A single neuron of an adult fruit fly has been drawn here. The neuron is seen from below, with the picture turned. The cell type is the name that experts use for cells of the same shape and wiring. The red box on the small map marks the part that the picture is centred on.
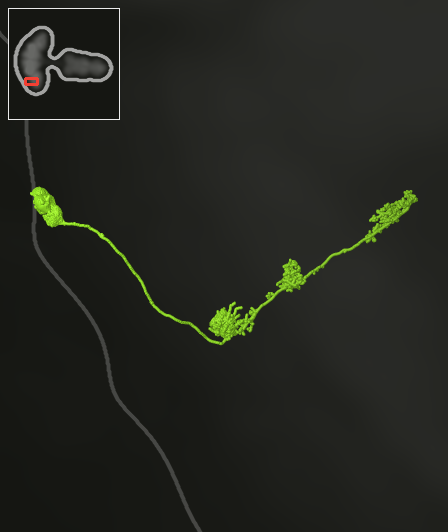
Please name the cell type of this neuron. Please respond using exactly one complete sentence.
Under cell type classification, the neuron is Mi1.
